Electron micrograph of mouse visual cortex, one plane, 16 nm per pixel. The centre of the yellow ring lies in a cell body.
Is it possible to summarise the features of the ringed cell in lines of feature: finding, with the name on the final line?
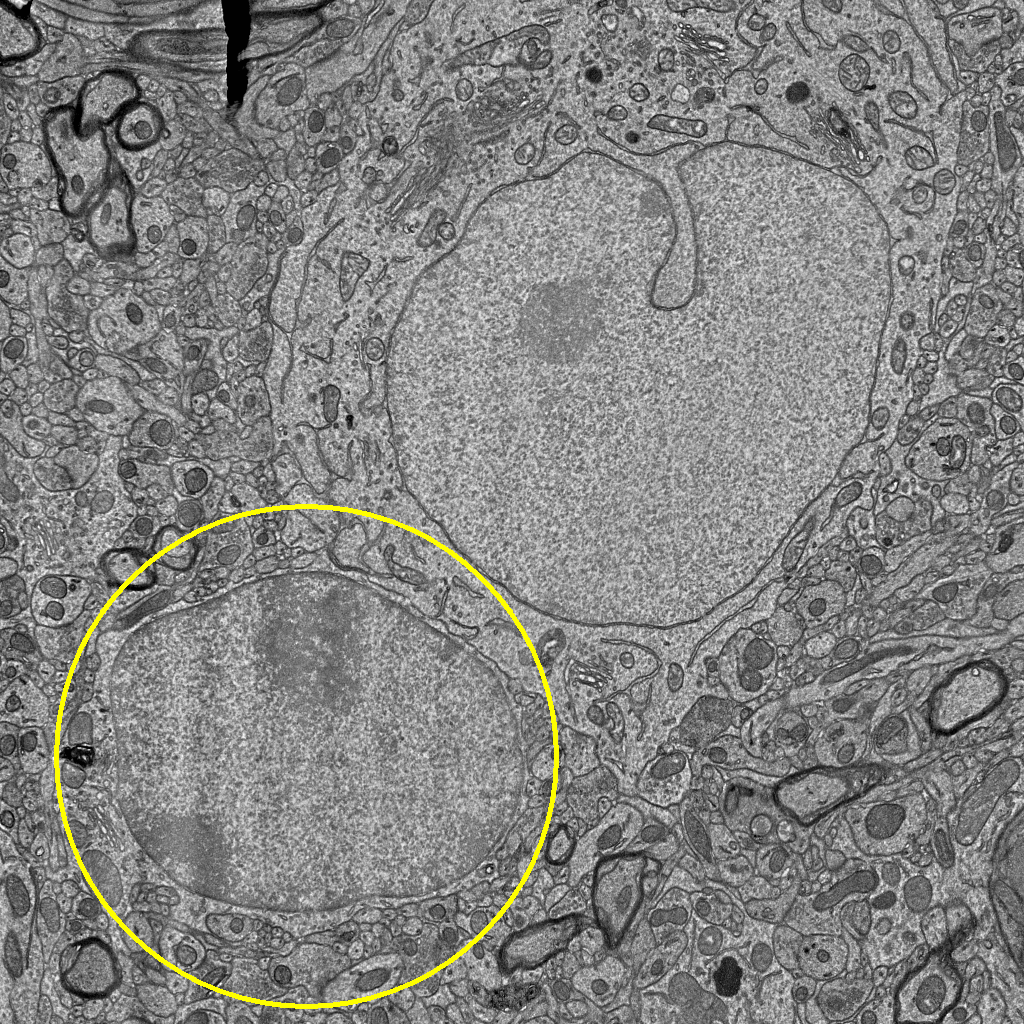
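Nuclear shape: oval, wider side to side than top to bottom
Nuclear outline: wholly inside the picture
Envelope: smooth, no deep infolding
Nucleolus: no distinct dense one seen
Name: astrocyte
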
